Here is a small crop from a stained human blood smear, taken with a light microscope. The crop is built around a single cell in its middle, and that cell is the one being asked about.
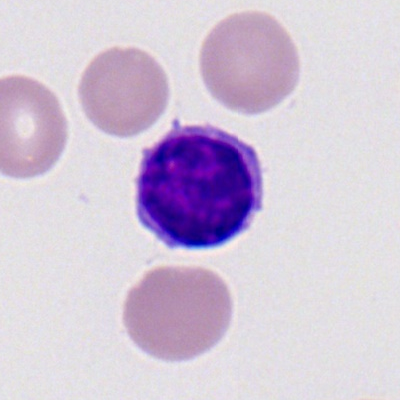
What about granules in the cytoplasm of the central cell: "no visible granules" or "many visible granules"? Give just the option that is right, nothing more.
No visible granules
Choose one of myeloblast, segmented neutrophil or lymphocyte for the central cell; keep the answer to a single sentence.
Centrally within this crop lies a lymphocyte.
